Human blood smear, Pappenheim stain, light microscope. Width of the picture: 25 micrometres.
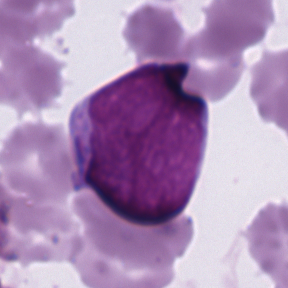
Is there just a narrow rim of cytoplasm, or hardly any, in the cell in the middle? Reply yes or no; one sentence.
Yes, most of this cell is taken up by its nucleus.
